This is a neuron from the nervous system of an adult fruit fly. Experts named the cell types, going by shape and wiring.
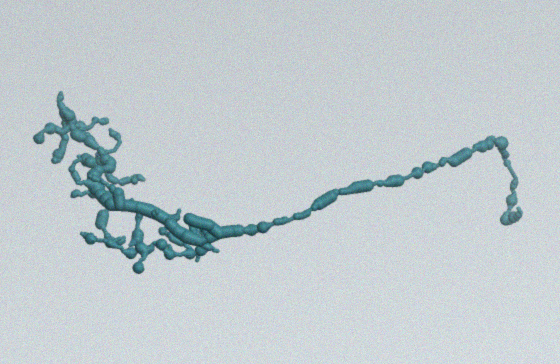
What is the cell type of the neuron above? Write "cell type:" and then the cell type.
cell type: TRN_VP2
